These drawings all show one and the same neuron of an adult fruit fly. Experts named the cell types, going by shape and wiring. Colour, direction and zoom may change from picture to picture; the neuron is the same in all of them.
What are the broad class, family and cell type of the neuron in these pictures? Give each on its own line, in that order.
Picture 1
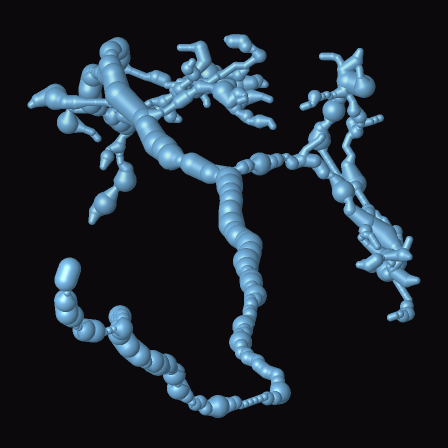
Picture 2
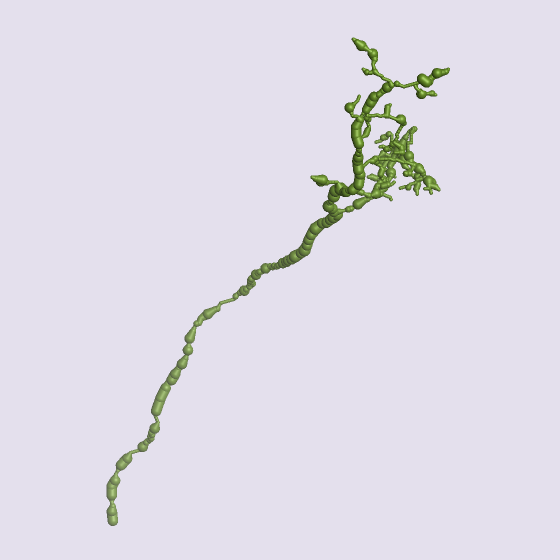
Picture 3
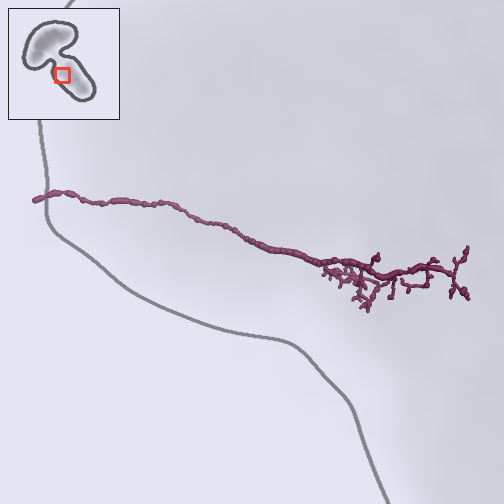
sensory neuron entering the nerve cord
class mechanosensory tactile
SNta04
